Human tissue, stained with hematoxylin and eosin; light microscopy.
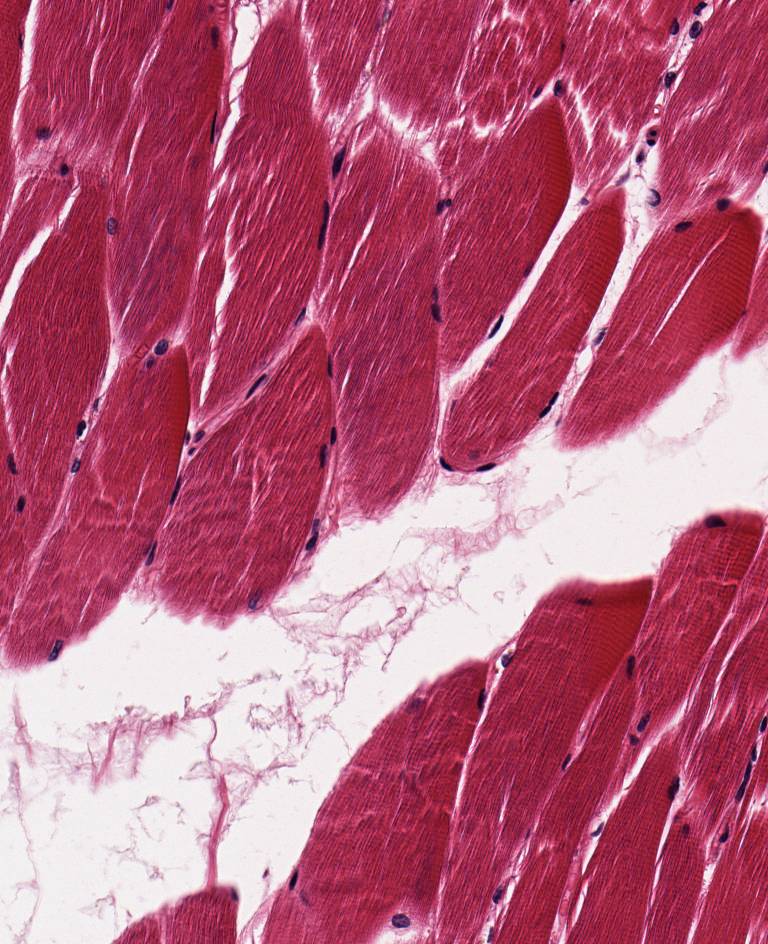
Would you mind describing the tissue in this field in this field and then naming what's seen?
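Obliquely cut muscle fibres form elongated profiles with slanted, tapering ends. Their cytoplasm is deep pink and finely cross-striated. Dark, flattened oval nuclei lie at the fibre edges, not centrally. A pale gap holds only loose, wispy strands of thin pink connective tissue. This is skeletal muscle.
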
